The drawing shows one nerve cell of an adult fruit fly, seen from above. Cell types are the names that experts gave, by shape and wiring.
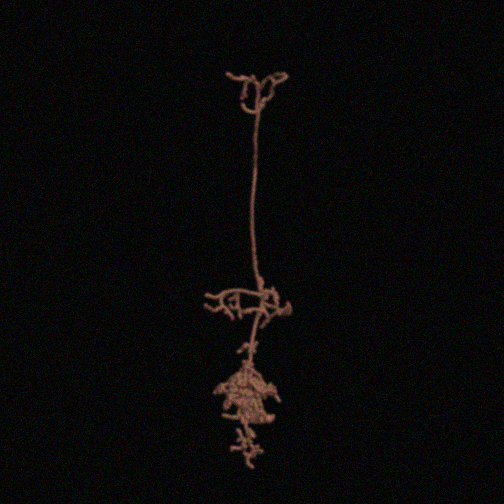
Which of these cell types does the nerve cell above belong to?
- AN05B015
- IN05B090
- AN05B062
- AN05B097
AN05B015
